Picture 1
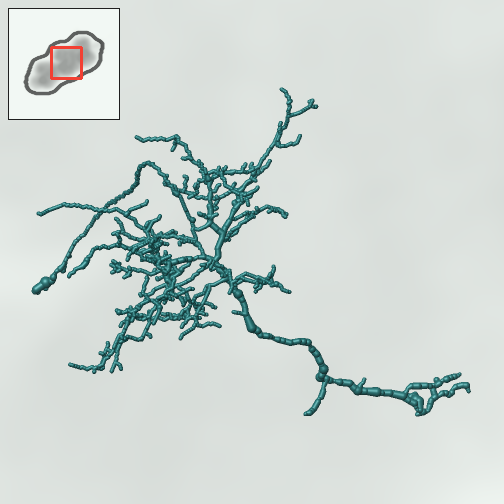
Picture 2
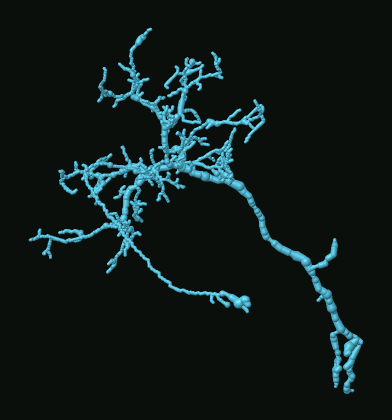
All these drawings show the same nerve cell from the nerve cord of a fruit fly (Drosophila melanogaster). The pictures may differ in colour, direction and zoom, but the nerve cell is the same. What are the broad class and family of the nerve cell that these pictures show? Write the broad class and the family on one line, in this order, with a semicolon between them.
nerve-cord intrinsic neuron; hemilineage 06A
